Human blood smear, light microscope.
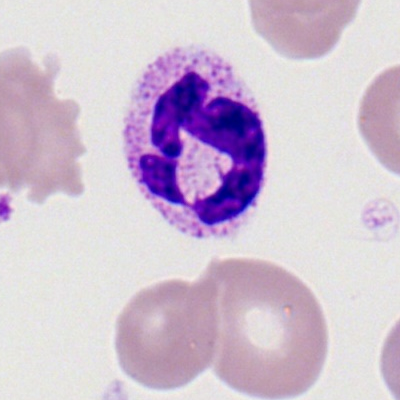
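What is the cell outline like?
Oval and smooth.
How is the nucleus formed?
As a thick, curved, partly constricted band of dark purple, coarsely clumped chromatin, curling around a pale central patch of cytoplasm.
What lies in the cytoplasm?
Fine pink-purple granules, scattered evenly.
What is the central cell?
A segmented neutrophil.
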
